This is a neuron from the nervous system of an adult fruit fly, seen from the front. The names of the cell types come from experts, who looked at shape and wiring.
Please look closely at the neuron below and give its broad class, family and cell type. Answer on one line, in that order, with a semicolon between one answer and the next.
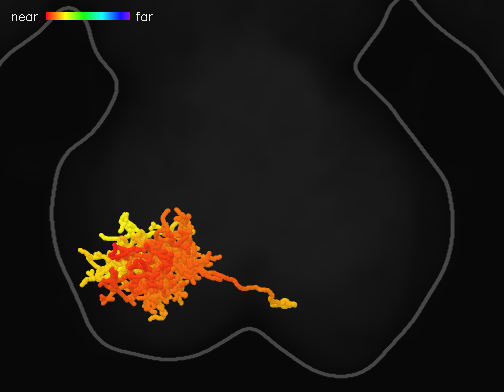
nerve-cord intrinsic neuron; hemilineage 14A; IN14A005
